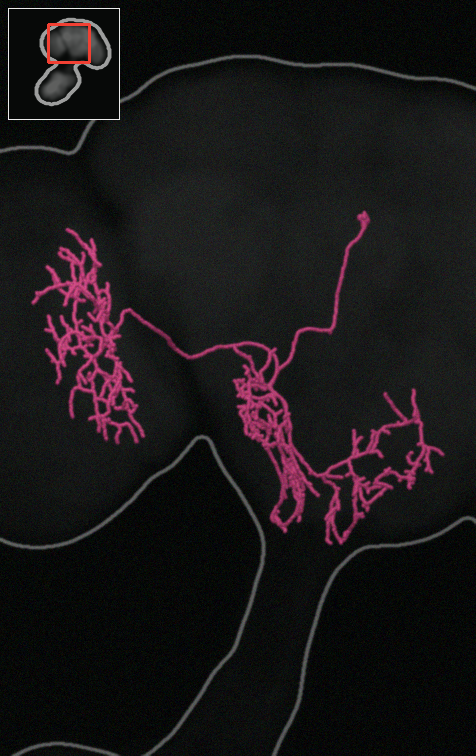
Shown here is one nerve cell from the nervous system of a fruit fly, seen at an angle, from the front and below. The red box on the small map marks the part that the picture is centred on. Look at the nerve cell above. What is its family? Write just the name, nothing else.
hemilineage DM1_posterior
